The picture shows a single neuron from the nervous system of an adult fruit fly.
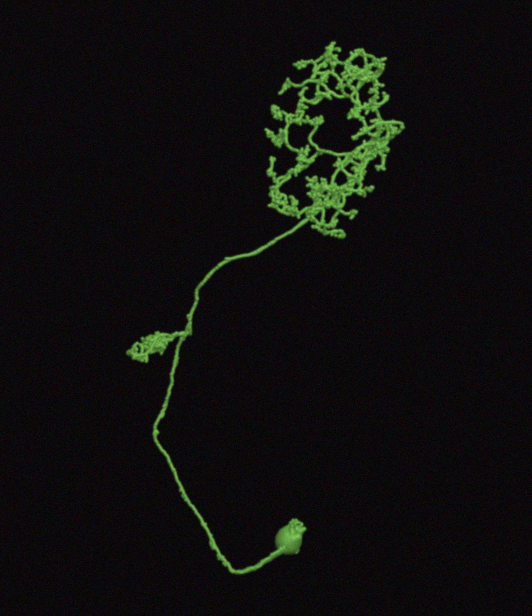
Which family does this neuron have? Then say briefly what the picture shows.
The family is hemilineage EBa1. This is a central-brain intrinsic neuron. As drawn here it is taller than it is wide.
